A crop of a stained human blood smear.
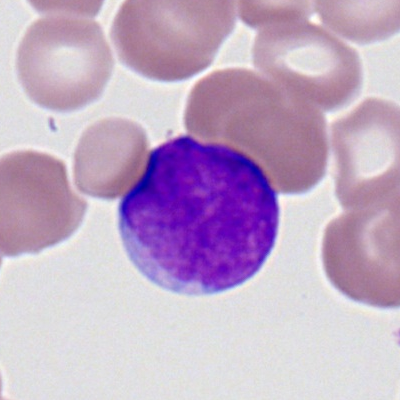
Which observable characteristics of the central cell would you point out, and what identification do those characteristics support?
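Almost the entire cell is nucleus; cytoplasm reduced to a thin rim. Rim visible mainly along the lower left edge. Cytoplasm pale blue, no granules seen. Cell: myeloblast.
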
